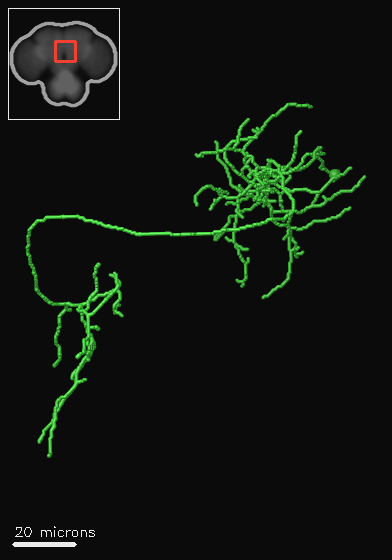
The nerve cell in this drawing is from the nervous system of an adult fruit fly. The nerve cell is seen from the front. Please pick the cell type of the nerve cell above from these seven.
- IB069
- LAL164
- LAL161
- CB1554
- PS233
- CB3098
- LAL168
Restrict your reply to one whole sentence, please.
This nerve cell is recognized as the cell type CB1554.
